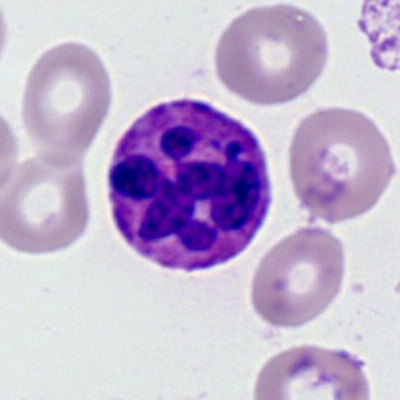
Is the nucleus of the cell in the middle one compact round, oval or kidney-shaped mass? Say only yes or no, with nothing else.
No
